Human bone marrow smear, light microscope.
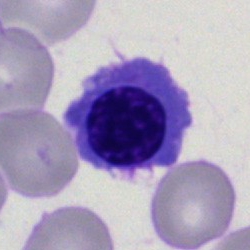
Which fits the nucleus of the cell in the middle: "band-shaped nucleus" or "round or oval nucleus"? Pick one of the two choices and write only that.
Round or oval nucleus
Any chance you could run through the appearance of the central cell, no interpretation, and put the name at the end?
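Look first at the edge of this cell: fine, hair-like projections reach out from its surface. Now the nucleus: its chromatin is dense, dark purple and gathered into coarse clumps. You won't find any nucleoli there. The cytoplasm, too, has no distinct granules. This is an erythroblast.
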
